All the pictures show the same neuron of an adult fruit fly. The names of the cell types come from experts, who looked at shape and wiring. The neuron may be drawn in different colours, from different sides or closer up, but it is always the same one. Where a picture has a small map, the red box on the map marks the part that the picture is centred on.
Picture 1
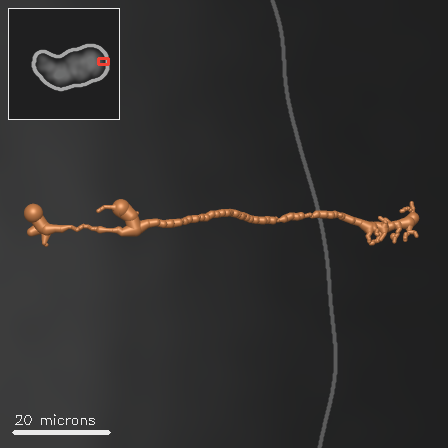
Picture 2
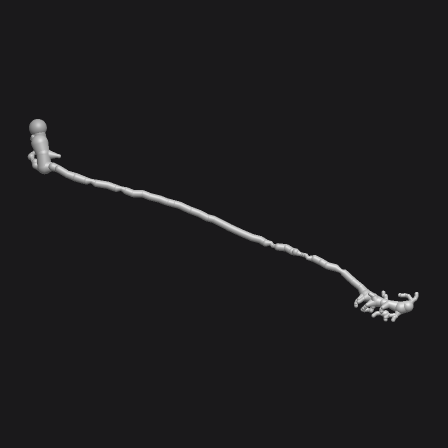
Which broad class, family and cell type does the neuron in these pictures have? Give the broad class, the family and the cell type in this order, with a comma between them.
optic-lobe intrinsic neuron, L, L1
